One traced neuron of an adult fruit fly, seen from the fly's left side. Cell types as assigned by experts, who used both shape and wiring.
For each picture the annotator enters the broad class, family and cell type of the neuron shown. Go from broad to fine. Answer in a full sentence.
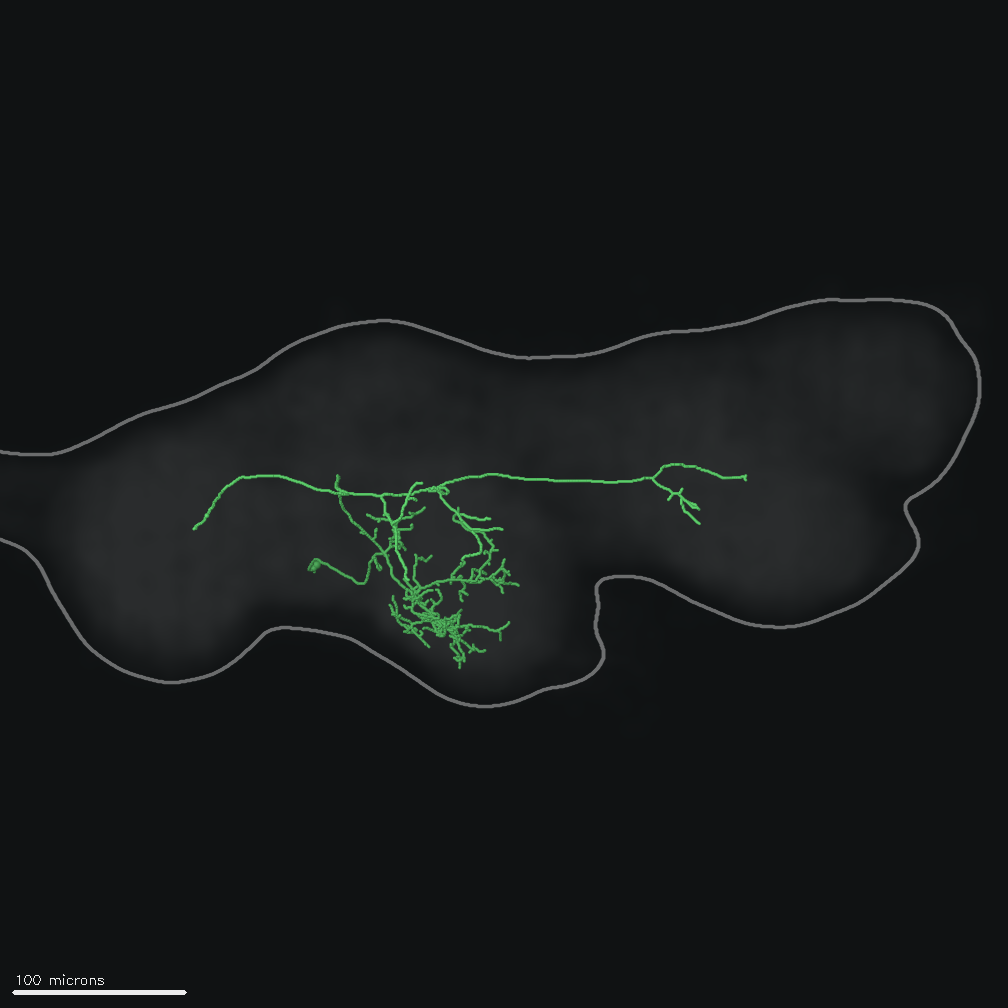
A nerve-cord intrinsic neuron of hemilineage 08B, type IN08B064.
